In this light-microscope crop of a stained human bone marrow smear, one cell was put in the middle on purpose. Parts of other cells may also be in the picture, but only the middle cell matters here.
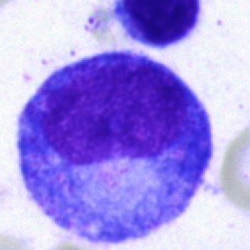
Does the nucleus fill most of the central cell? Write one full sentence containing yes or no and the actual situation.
No, what surrounds the nucleus is a broad area of cytoplasm.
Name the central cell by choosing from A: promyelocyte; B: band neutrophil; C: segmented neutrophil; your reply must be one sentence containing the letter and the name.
In the centre of the crop there is a promyelocyte, making option A correct.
